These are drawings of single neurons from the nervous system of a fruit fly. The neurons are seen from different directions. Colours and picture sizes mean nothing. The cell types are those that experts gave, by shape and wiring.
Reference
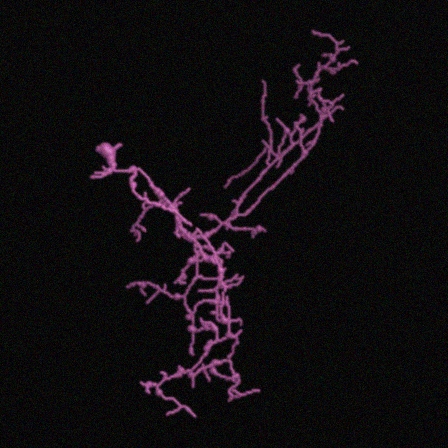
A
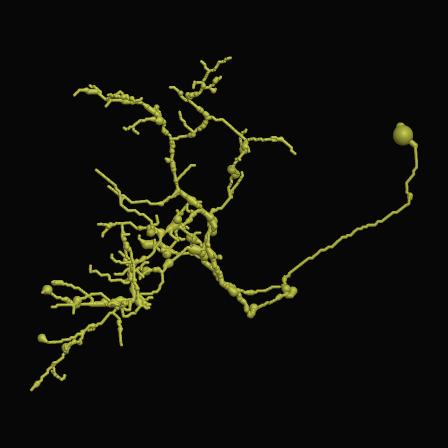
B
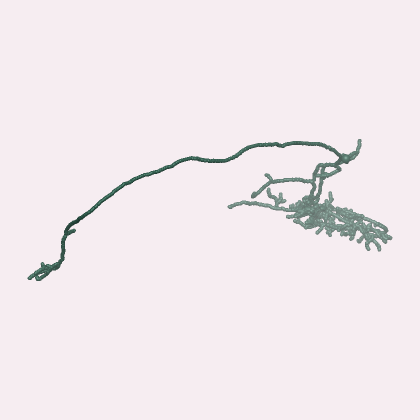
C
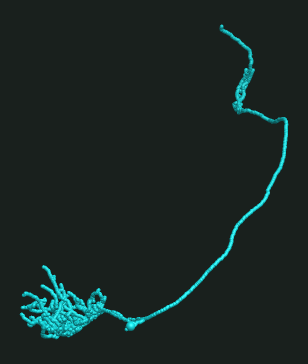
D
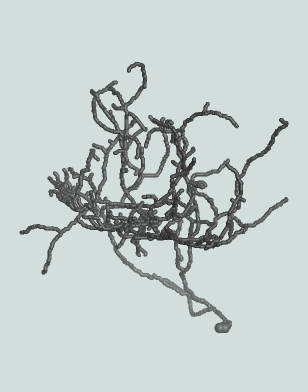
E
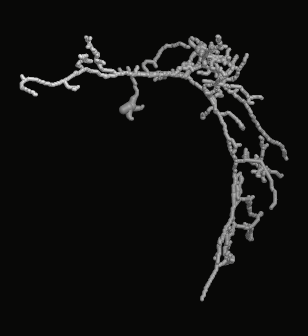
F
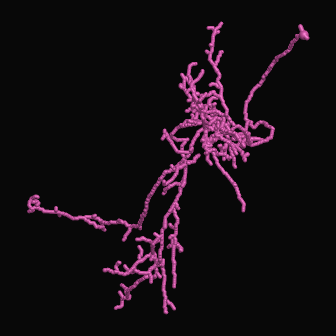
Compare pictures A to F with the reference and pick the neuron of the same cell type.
Picture F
